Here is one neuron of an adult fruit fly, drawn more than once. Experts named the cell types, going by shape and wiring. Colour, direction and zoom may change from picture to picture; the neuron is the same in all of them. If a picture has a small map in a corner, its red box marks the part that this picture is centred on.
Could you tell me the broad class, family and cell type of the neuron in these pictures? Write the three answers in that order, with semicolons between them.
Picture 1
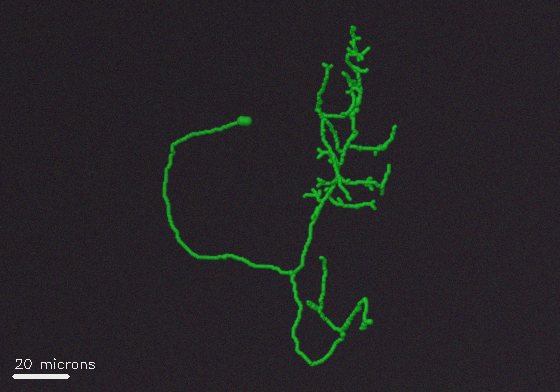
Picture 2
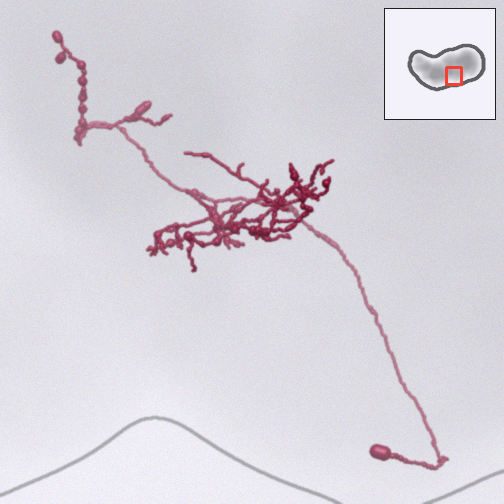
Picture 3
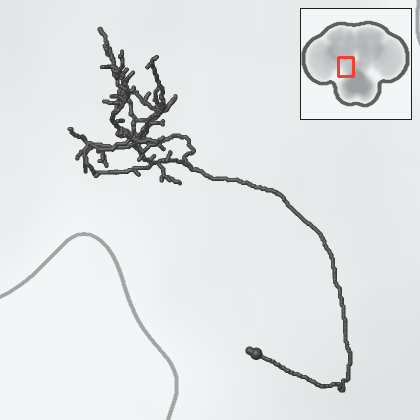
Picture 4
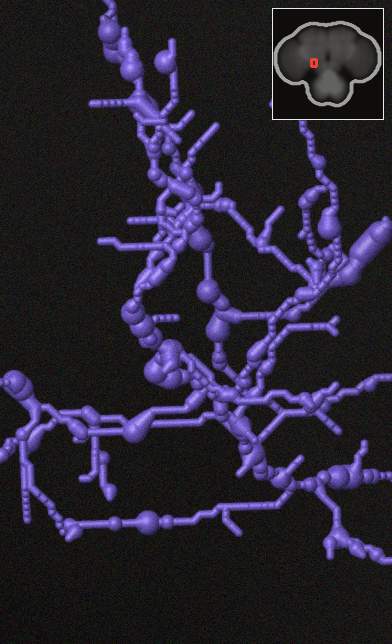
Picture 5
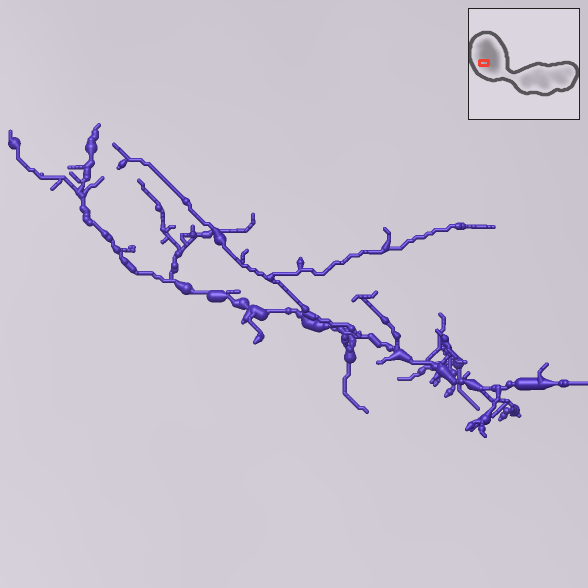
central-brain intrinsic neuron; hemilineage MX3; CB3743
